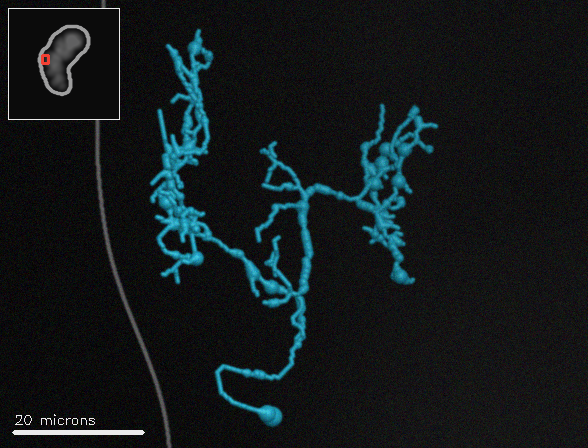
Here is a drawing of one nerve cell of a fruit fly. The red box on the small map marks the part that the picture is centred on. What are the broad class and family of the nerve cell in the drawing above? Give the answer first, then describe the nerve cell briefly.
It is an optic-lobe intrinsic neuron. Its family is Mi. From top to bottom in the picture it spans about 60 microns. The picture shows dozens of branch ends.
